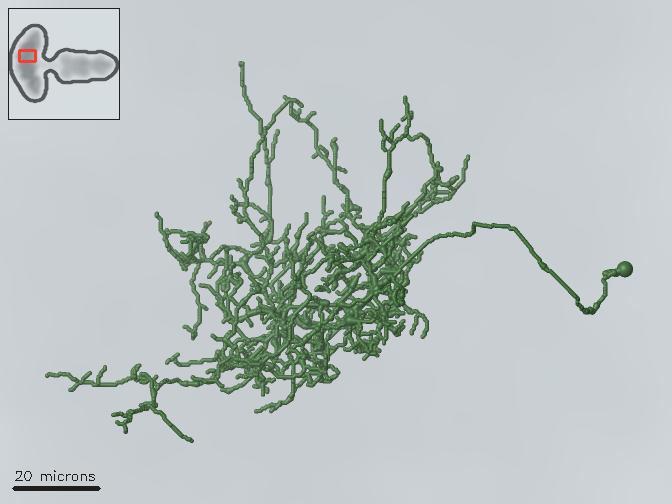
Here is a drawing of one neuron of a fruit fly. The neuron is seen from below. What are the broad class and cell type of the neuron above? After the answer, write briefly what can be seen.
This is a central-brain intrinsic neuron. Its cell type is SMP291. It is in the brain and does not reach the nerve cord. The cell body is on the right of the picture. By the scale bar it is about 140 microns wide in this view.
